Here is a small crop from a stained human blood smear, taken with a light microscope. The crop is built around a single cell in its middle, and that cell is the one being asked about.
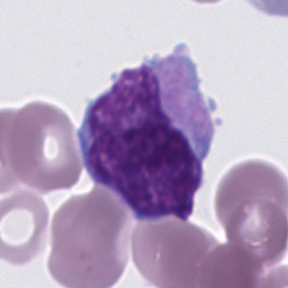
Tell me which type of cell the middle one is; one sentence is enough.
What the crop centres on is an atypical promyelocyte.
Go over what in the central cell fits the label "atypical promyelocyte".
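Here is your atypical promyelocyte, so let's go over it piece by piece. Start with the outline: it is irregular and angular rather than smoothly round. Along the upper right border you can make out small bead-like blebs projecting outward. The nucleus sits toward the lower left of the cell and takes up about 70% of its area. The cytoplasm gathers as a pale lilac-grey area on the upper right side of the nucleus, and you will find no clear vacuoles in it.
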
